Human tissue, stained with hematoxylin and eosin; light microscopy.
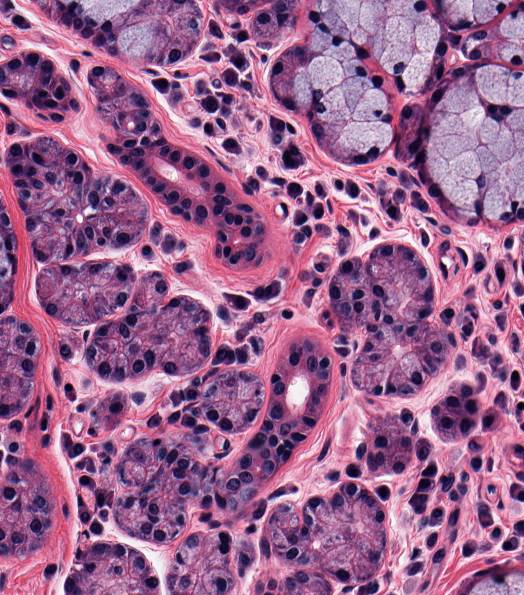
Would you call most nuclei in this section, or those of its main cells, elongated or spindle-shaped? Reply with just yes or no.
No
